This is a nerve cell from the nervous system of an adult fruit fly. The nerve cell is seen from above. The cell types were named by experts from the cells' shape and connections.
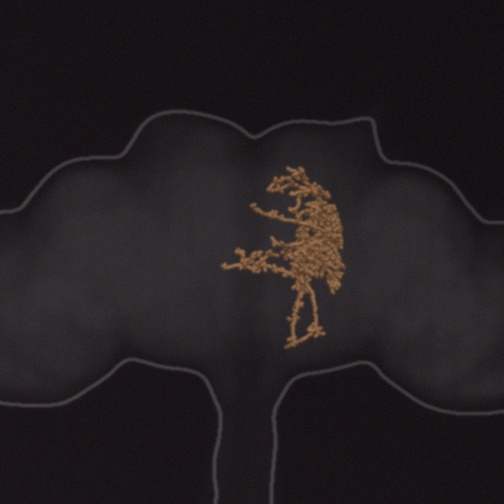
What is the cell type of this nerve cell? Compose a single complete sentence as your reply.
The cell type name for this nerve cell is MN2Db.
